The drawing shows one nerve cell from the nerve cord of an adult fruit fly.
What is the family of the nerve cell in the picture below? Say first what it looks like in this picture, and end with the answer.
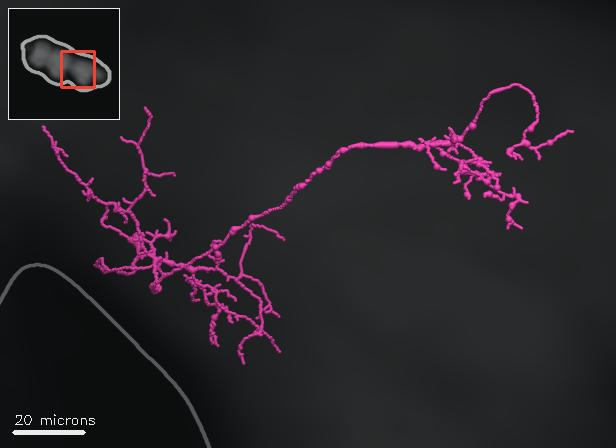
From left to right in the picture it spans about 150 microns. The picture shows dozens of branch ends. Its broad class is nerve-cord intrinsic neuron. Its family is hemilineage 01A.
